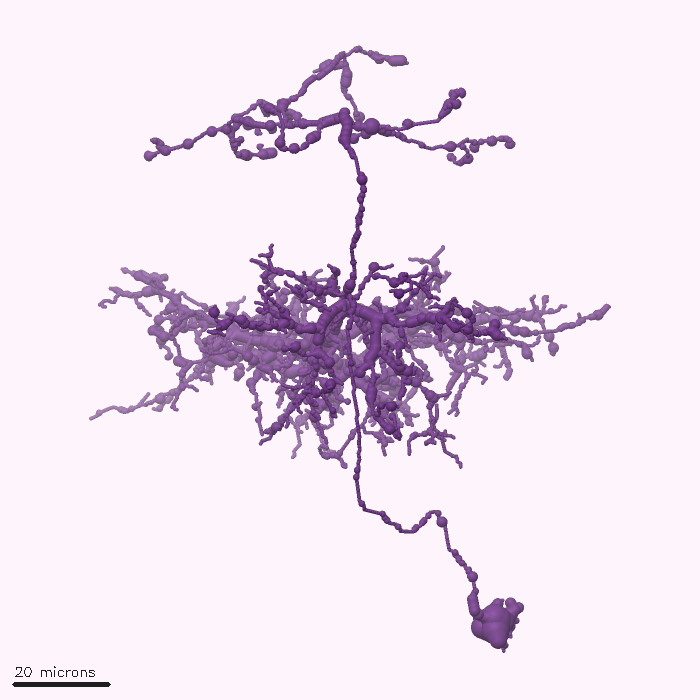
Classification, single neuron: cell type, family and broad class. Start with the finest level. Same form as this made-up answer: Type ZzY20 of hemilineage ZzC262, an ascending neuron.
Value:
Type IN12B015 of hemilineage 12B, a nerve-cord intrinsic neuron.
